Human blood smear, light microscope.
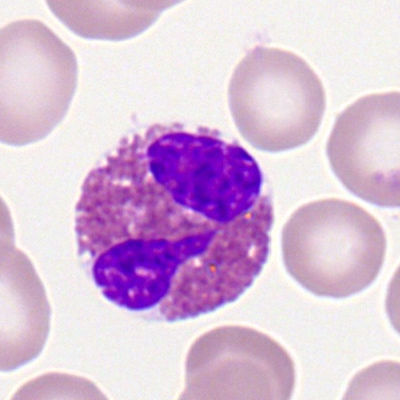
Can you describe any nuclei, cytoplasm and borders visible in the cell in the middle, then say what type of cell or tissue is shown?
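You'll notice a smooth, round outline here, and a nucleus split in two: one lobe up at the upper right, the other down at the lower left. No nucleoli show in the nucleus. This one is an eosinophil.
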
